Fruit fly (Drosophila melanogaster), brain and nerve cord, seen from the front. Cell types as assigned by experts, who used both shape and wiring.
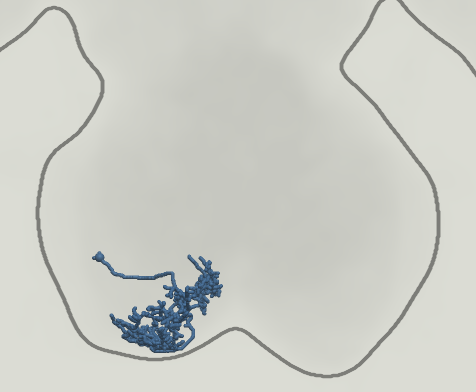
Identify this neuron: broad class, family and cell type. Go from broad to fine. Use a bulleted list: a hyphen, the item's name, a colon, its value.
- broad class: nerve-cord intrinsic neuron
- family: hemilineage 01B
- cell type: IN01B021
